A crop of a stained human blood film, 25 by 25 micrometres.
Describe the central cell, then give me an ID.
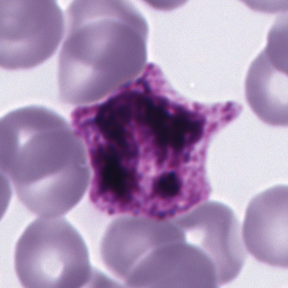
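See how angular the outline is, with several pointed corners making it star-like. The chromatin's dark purple and coarsely clumped, with no nucleoli showing. Fine dark purple granules are scattered through the cytoplasm, right out into the corners. It's a basophil.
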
